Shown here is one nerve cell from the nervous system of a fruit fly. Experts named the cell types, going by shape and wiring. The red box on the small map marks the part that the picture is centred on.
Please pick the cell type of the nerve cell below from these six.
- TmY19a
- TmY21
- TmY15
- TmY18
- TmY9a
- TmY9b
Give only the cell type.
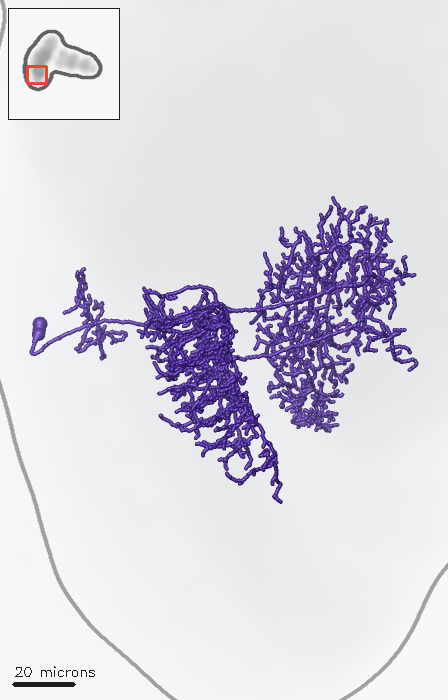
TmY19a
